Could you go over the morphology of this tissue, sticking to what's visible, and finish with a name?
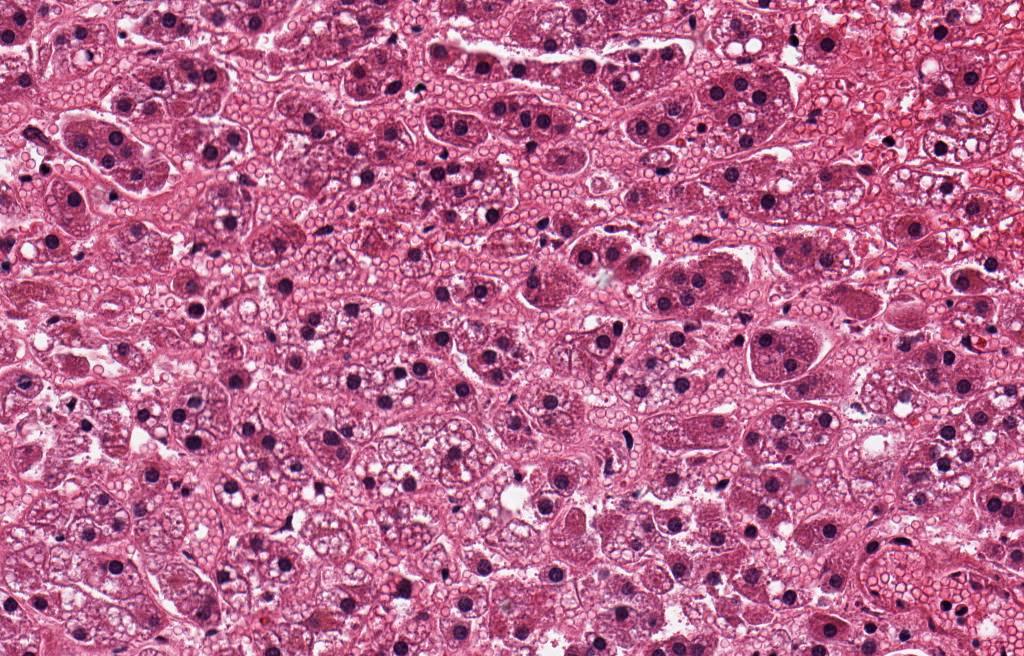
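Large polygonal cells fill the field, in nests and cords separated by thin slit-like spaces. Cytoplasm of most cells packed with many small, uniform, round clear vacuoles; bubbly look. No cell holds one large vacuole filling it and pushing the nucleus aside. Adrenal gland.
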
